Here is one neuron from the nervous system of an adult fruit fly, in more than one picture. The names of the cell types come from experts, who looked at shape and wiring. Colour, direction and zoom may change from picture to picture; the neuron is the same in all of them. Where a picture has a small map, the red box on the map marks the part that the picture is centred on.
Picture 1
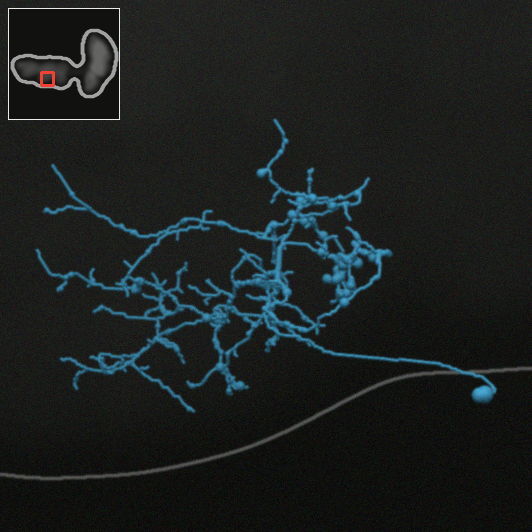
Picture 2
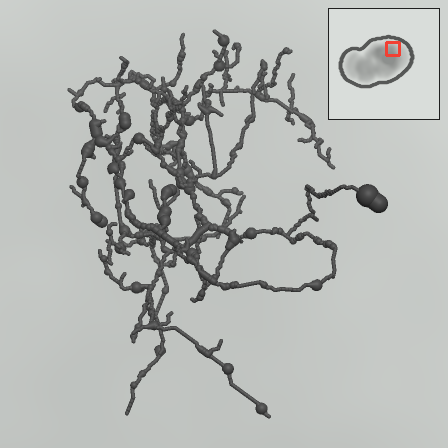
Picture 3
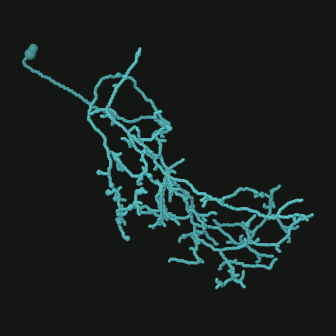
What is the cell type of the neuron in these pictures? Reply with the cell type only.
IN16B117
